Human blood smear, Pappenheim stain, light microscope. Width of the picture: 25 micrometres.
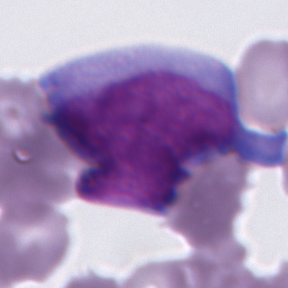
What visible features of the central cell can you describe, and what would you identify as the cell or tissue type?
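The cell outline is irregular rather than round. Most of the cell is filled by the nucleus. No granules are seen in the cytoplasm, a tongue of which extends from the cell to the right. The cell is a myeloblast.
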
